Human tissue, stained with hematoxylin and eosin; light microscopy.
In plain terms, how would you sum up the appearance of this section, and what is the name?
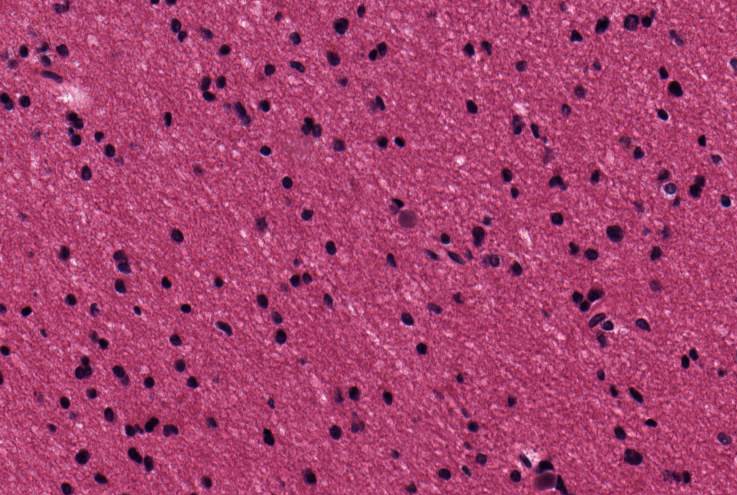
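Cells lie singly, scattered over a uniform pink background that forms no organised units. Most nuclei are small, round and densely dark, with almost no visible cytoplasm. The background is finely granular and fibrillary, dotted with many tiny pale spaces. Near the centre, one cell has a larger, paler round nucleus than its neighbours. The section is cerebral cortex.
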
